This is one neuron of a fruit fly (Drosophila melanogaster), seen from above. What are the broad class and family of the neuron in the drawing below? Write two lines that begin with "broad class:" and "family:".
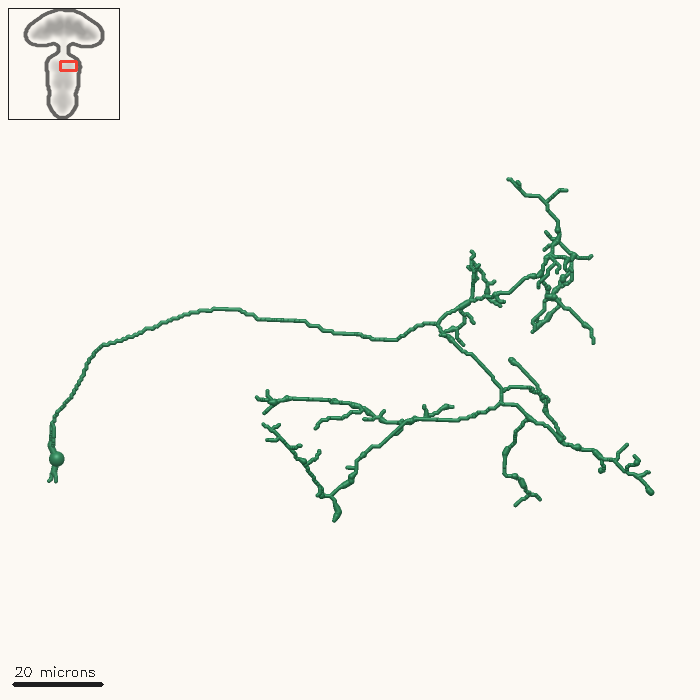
broad class: nerve-cord intrinsic neuron
family: hemilineage 13B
